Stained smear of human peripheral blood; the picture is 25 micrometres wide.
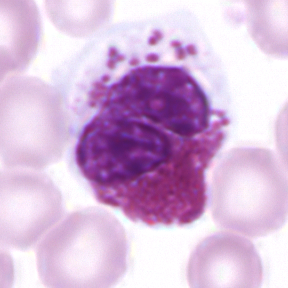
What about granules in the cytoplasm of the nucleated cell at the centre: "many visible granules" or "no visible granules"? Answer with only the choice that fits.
Many visible granules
